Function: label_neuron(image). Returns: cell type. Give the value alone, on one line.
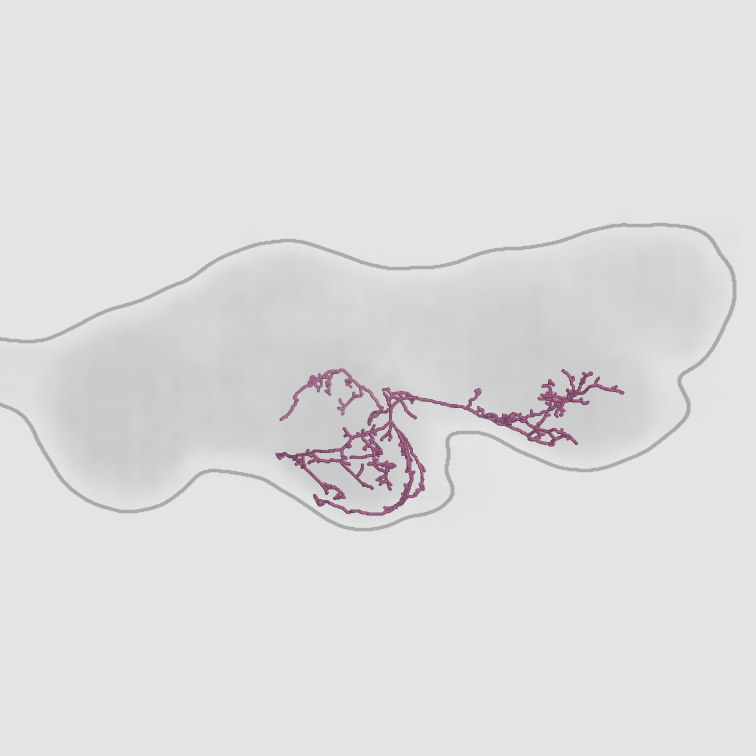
IN04B082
